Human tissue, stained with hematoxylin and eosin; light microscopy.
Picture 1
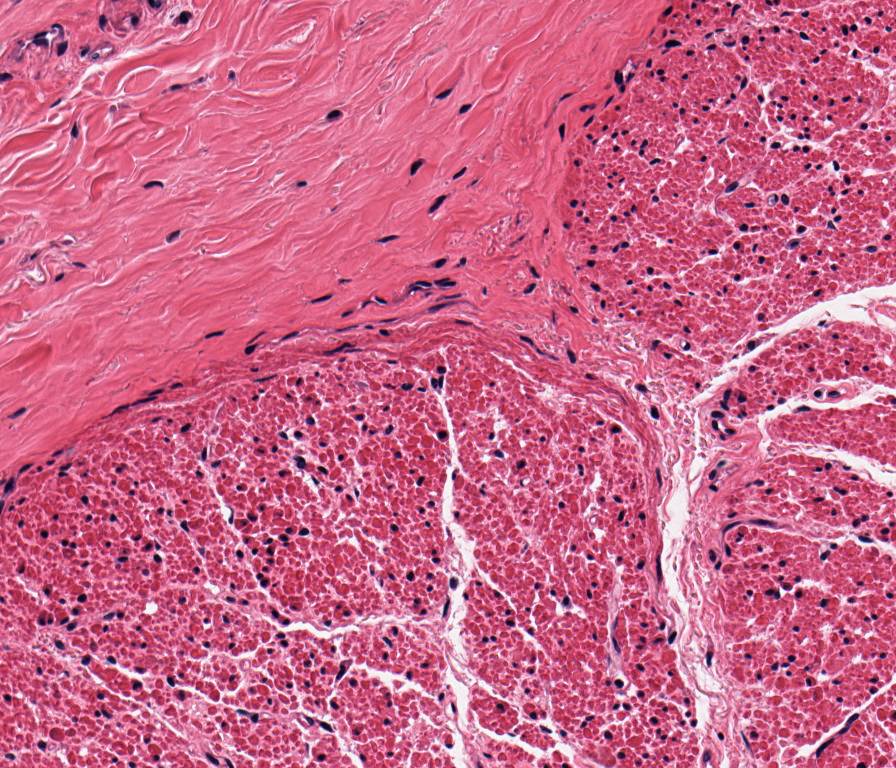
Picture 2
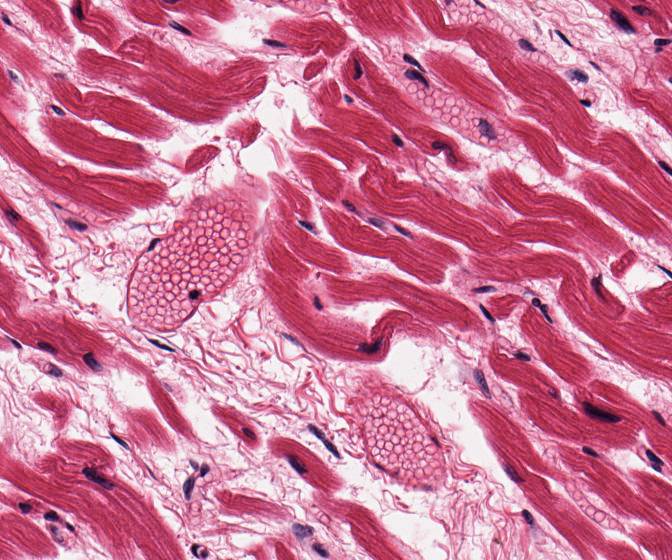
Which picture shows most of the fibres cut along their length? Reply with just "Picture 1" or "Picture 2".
Picture 2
